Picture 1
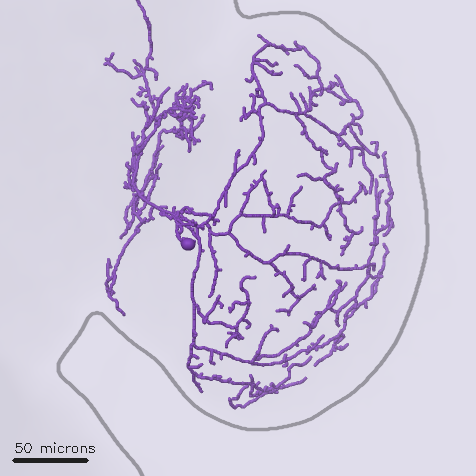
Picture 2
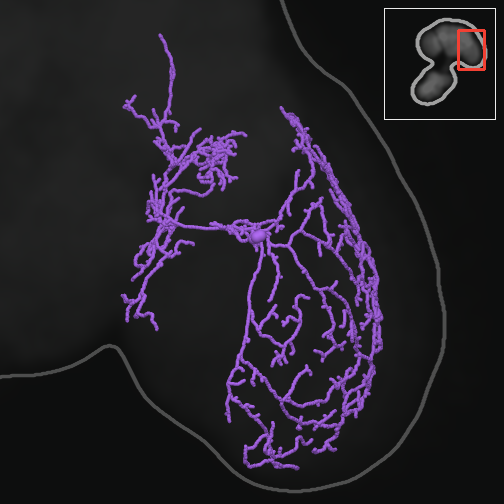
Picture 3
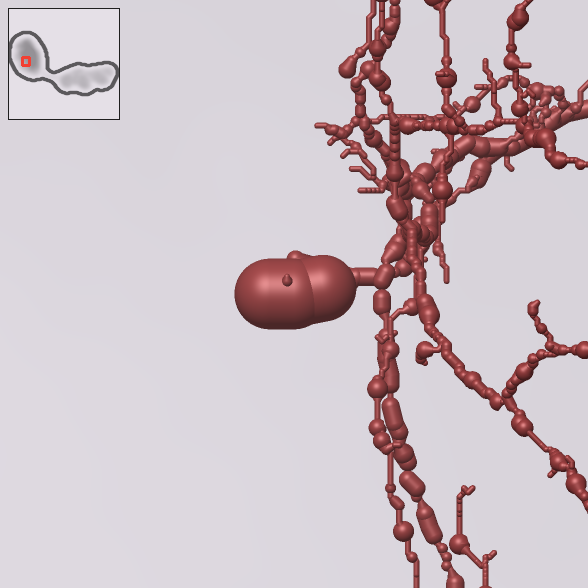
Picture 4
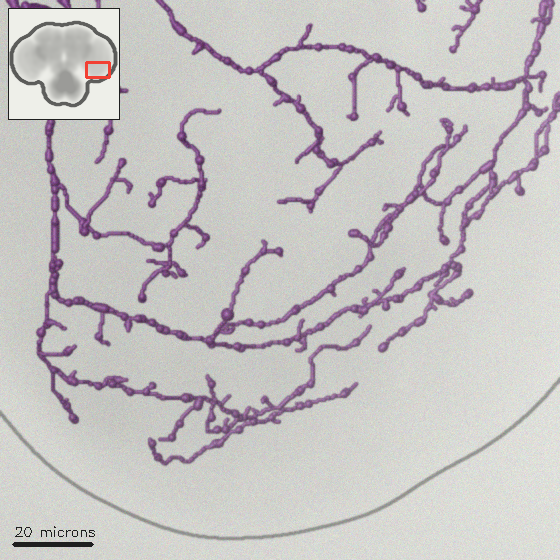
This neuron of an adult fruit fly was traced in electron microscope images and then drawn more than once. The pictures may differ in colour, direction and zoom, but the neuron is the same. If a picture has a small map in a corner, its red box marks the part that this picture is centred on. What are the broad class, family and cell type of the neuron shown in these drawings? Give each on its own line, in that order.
visual centrifugal neuron
MeVC
MeVC22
